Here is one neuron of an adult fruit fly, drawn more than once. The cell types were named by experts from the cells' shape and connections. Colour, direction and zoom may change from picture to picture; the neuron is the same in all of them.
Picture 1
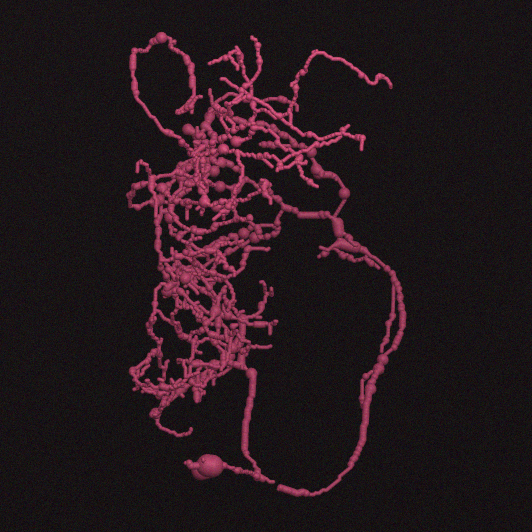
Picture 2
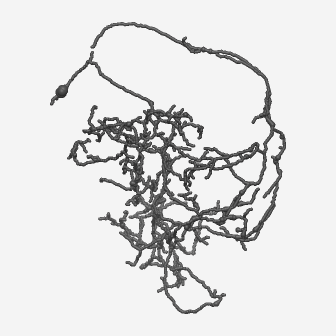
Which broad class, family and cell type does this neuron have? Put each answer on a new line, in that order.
nerve-cord intrinsic neuron
hemilineage 14A
IN14A029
